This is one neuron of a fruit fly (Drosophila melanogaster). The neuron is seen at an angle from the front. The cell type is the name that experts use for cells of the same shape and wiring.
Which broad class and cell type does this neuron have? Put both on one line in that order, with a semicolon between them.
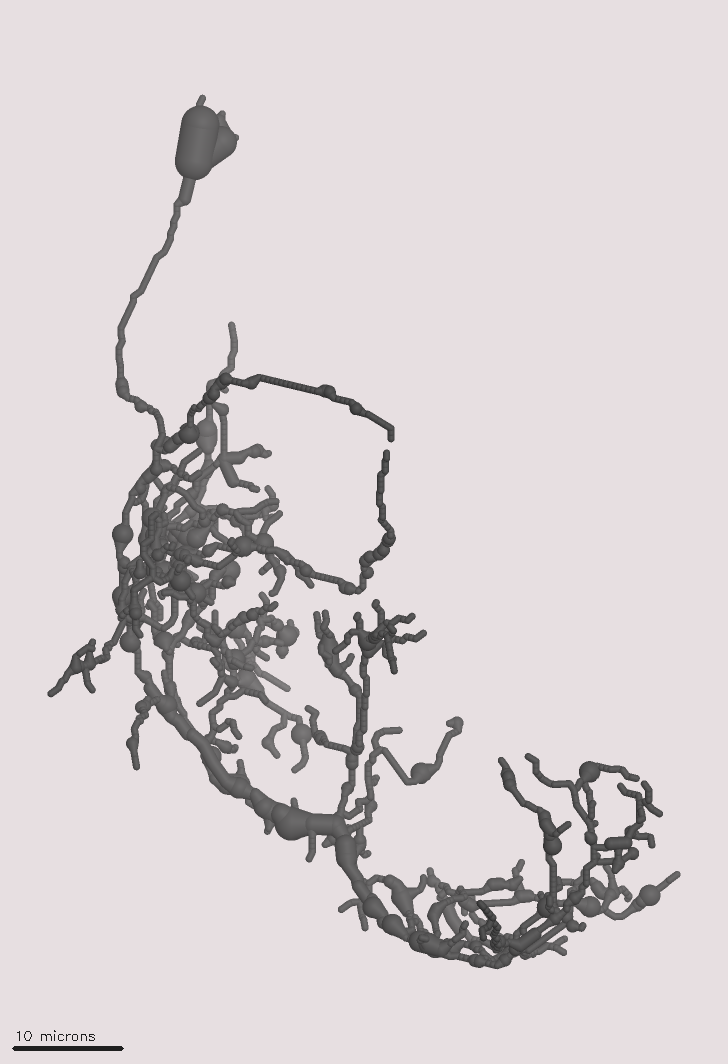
nerve-cord intrinsic neuron; INXXX429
